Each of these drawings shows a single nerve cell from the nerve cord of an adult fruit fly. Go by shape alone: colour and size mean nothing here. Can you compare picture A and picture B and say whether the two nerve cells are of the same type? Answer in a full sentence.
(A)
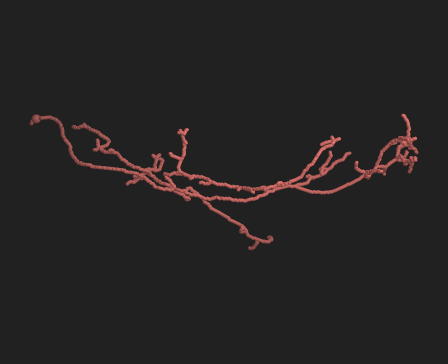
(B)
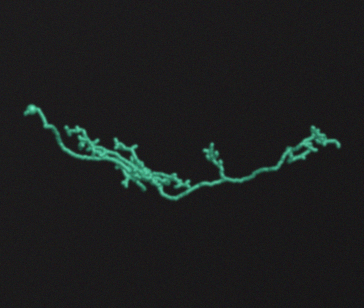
They are of the same cell type.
